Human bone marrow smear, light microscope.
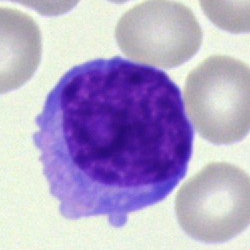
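Blast. Most of the cell is nucleus, set toward the upper right. The chromatin is dark purple and clumped, with paler areas between the clumps. Cytoplasm forms a crescent along the left and lower sides of the cell. Small rounded blebs project from the lower and left edges of the cytoplasm.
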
